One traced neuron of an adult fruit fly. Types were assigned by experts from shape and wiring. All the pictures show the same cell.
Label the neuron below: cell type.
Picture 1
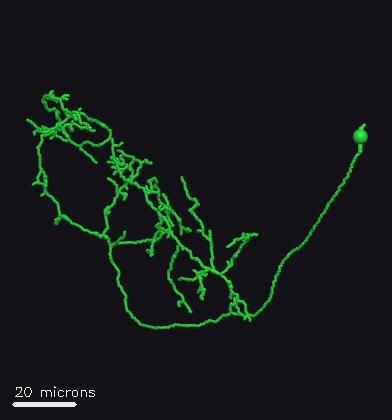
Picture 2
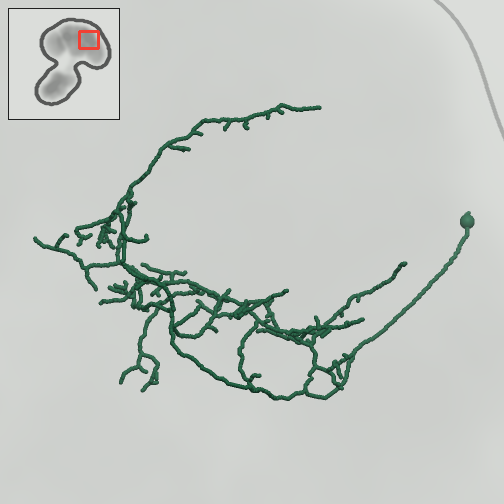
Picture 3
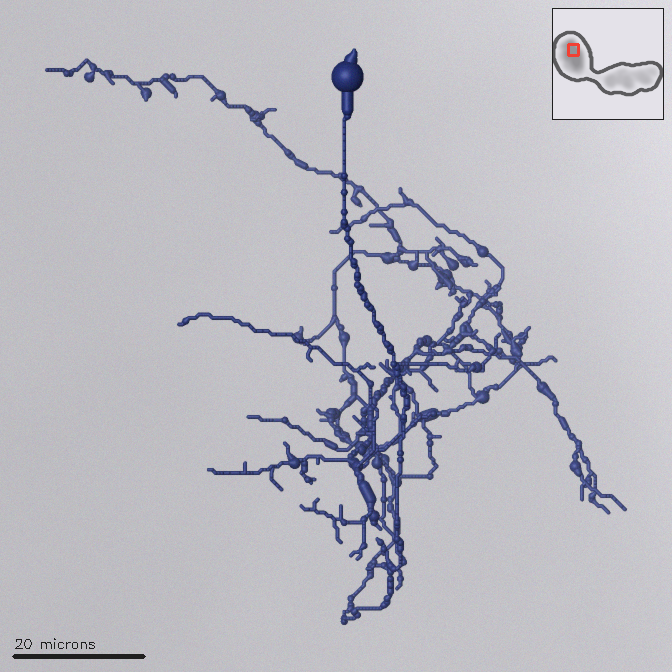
PLP188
